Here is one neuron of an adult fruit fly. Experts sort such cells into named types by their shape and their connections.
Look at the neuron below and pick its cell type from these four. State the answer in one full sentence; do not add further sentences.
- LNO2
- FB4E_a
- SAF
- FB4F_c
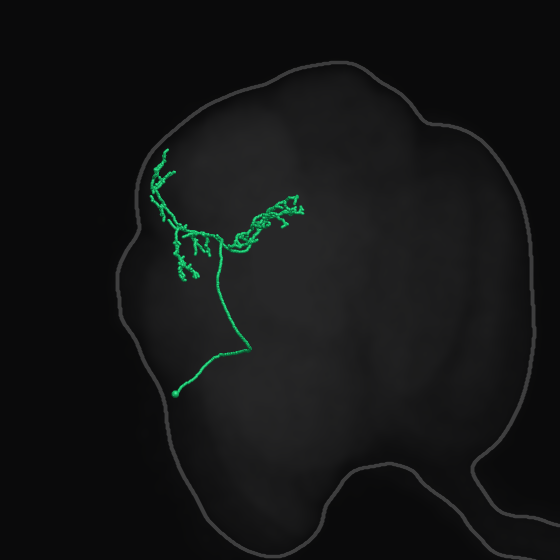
The type of this neuron is the cell type FB4E_a.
